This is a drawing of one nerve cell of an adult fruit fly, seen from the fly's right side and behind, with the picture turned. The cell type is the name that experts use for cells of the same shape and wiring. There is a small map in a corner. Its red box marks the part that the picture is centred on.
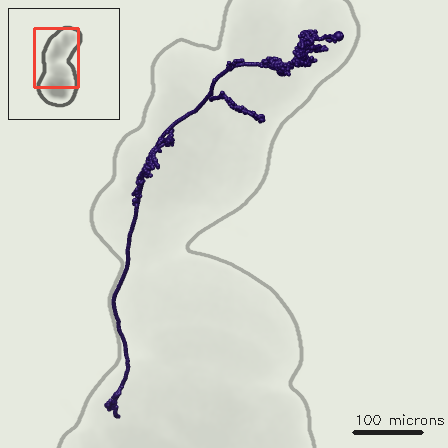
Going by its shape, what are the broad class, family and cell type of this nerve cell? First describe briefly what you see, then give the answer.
From top to bottom in the picture it spans about 600 microns. As drawn here it is taller than it is wide. Its broad class is ascending neuron. The family is hemilineage 05B. Its cell type is AN05B053.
